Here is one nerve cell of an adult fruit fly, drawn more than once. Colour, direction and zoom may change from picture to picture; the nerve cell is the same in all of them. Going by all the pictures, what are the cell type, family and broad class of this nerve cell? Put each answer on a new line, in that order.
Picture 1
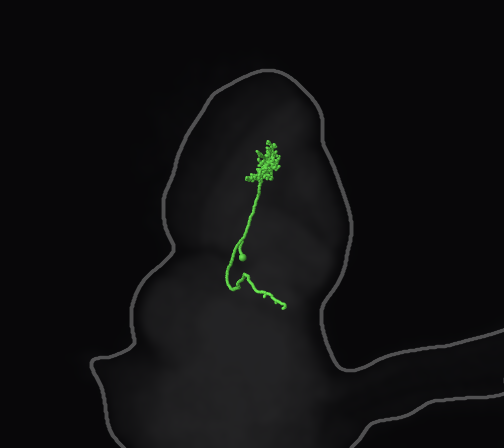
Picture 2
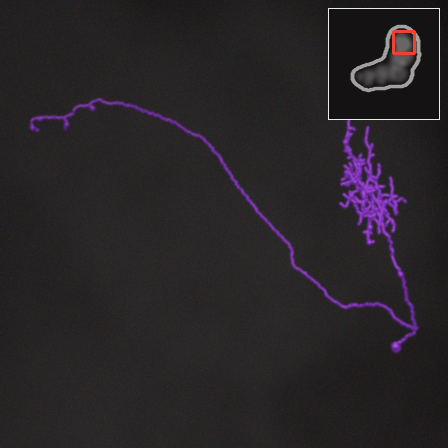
MeVP2
MeVP
visual projection neuron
